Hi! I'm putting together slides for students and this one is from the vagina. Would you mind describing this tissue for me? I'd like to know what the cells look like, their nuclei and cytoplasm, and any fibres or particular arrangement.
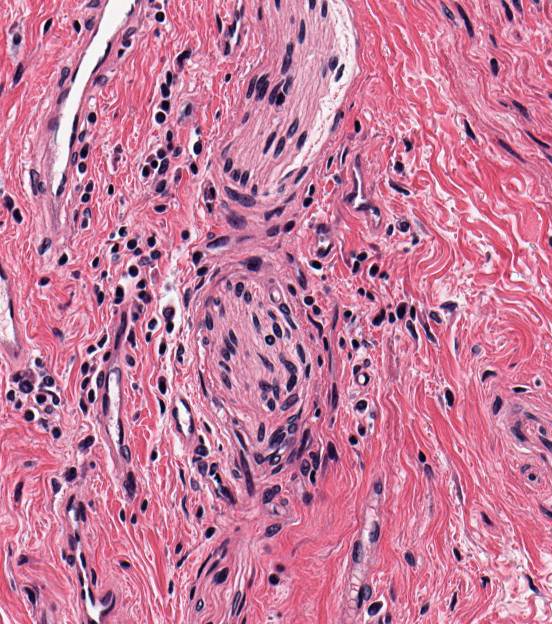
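Centrally lies an oval bundle of pale pink fibrillar tissue with elongated, wavy spindle nuclei. A concentric layer of flattened cells with dark elongated nuclei rims it. A second, elongated bundle of similar fibrillar tissue with spindle nuclei lies at upper centre, partly outlined by a thin clear gap. Small cells with round dark nuclei and scant cytoplasm lie scattered in the stroma, densest left of centre.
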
